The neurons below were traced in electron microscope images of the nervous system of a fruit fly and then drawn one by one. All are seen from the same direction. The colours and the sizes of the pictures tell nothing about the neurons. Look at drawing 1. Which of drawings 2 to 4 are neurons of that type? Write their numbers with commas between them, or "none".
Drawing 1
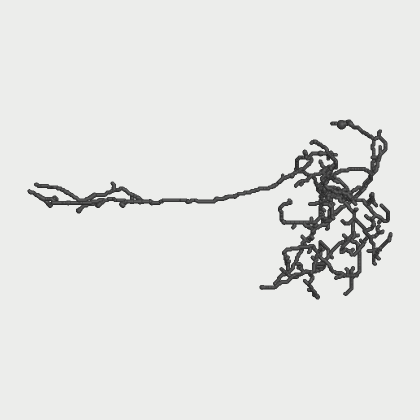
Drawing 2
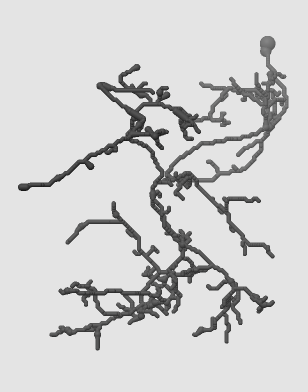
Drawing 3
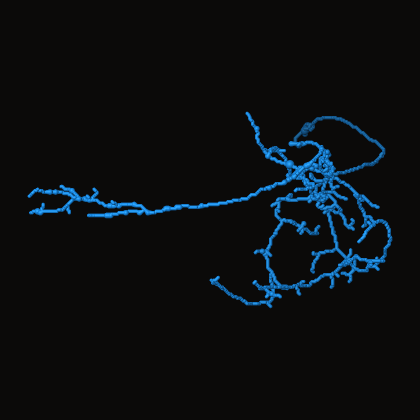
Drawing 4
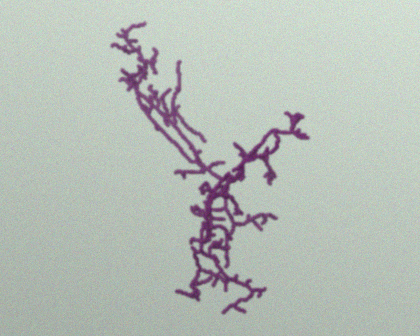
2, 3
